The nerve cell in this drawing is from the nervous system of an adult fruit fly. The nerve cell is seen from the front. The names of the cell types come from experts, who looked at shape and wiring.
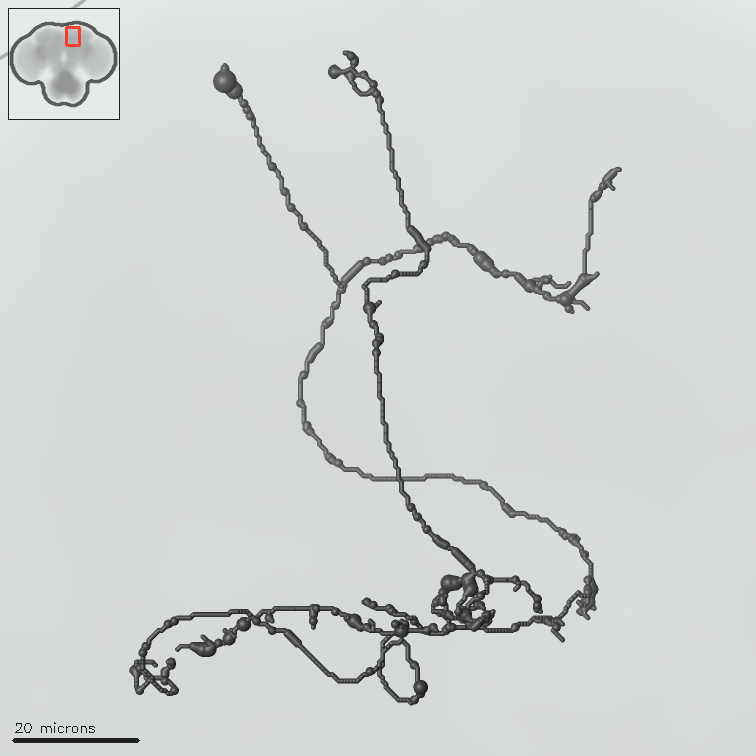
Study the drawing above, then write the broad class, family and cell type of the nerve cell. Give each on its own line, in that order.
central-brain intrinsic neuron
class Kenyon Cell
KCab-p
